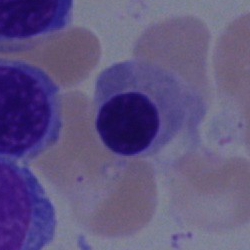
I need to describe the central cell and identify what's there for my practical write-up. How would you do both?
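Off toward the left side of the cell sits the nucleus. Its chromatin looks dense and dark purple all through, and I see no nucleoli. I can't find granules in the cytoplasm either. I'd call it an erythroblast.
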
